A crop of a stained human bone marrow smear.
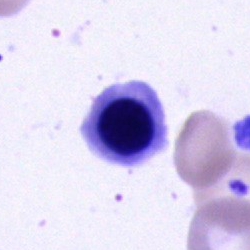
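Erythroblast, the cell at the centre of the smear. Its chromatin is uniformly dense and very dark, with no visible pattern. A moderate rim of blue-violet cytoplasm encloses the nucleus on every side. That cytoplasm shows neither visible granules nor vacuoles.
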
